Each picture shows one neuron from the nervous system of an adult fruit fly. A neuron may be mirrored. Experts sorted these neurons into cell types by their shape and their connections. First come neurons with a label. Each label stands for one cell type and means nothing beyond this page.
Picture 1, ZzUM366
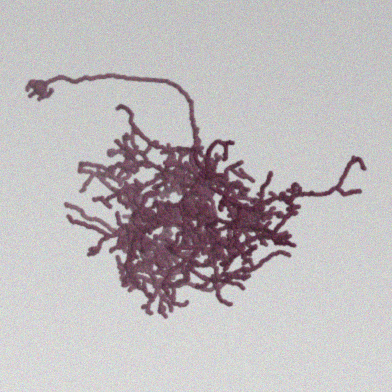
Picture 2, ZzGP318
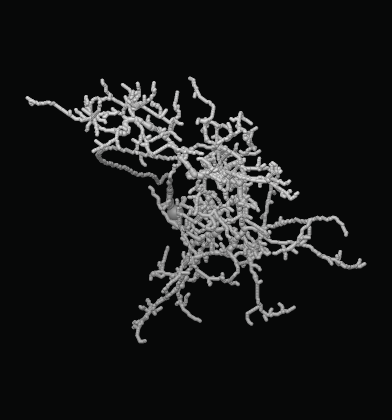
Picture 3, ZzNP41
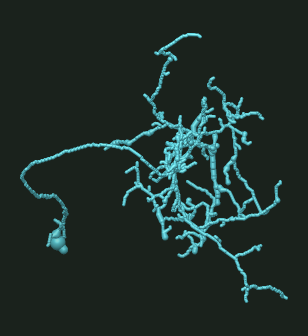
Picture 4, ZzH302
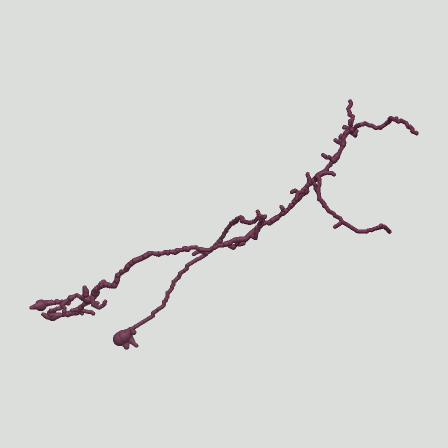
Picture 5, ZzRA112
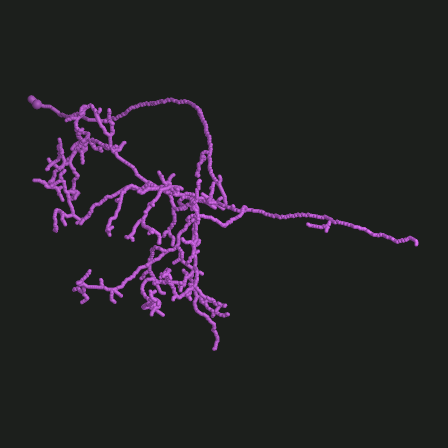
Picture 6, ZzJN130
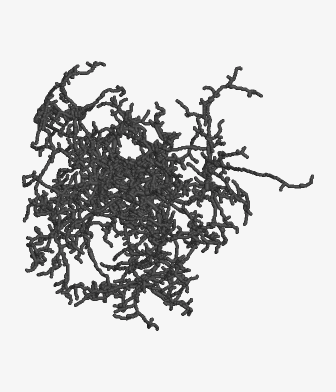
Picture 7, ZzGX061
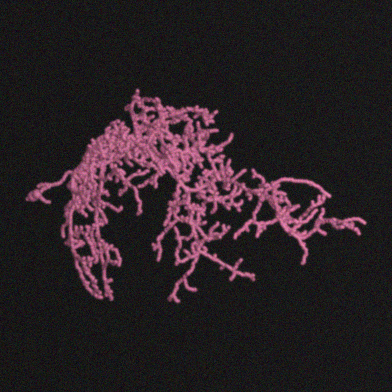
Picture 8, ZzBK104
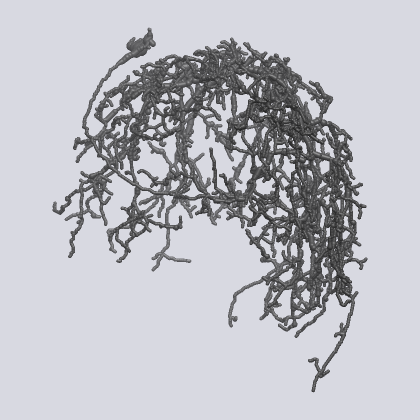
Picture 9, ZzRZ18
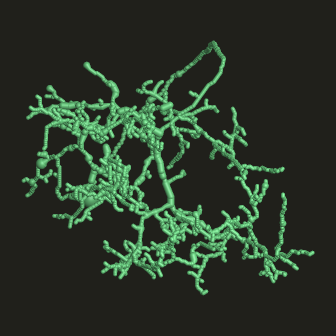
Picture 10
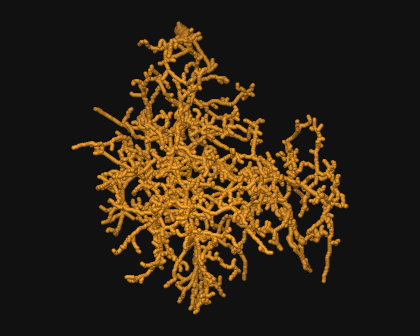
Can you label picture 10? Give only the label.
ZzJN130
